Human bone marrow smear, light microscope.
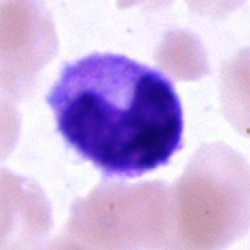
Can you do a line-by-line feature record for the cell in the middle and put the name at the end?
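Outline: roughly round, edge slightly irregular
Nucleus: deeply indented from the top, horseshoe-shaped
Chromatin: dark purple and dense
Cytoplasm: at the upper left, lighter lilac-purple than the nucleus
Name: metamyelocyte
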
